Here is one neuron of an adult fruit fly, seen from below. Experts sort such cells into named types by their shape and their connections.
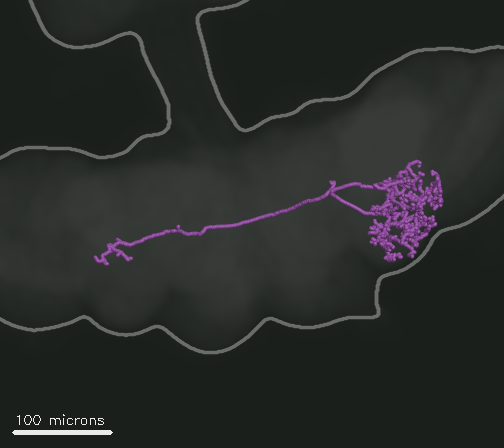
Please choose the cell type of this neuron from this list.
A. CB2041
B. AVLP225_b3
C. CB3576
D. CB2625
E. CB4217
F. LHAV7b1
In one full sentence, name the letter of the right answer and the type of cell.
Option C holds the cell type of the neuron, CB3576.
